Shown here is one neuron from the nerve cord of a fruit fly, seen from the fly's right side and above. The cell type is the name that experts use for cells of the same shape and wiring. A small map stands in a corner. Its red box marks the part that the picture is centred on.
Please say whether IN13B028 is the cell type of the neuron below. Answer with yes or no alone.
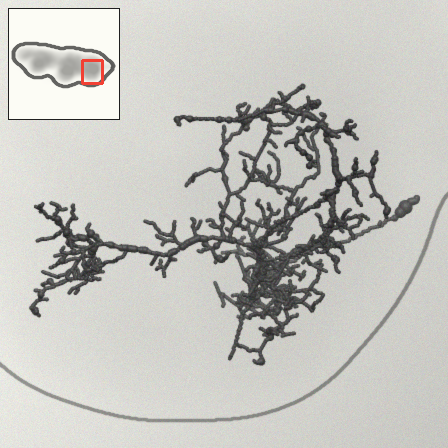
yes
